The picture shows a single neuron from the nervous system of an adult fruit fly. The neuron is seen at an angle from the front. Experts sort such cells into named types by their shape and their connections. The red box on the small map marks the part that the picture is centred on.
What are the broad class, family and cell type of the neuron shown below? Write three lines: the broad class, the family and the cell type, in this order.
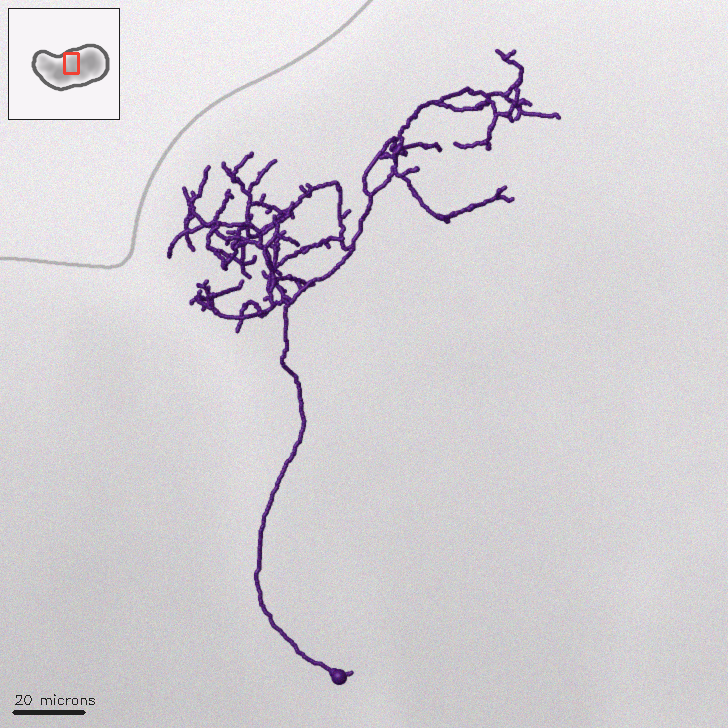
central-brain intrinsic neuron
hemilineage LHa2
CB0947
